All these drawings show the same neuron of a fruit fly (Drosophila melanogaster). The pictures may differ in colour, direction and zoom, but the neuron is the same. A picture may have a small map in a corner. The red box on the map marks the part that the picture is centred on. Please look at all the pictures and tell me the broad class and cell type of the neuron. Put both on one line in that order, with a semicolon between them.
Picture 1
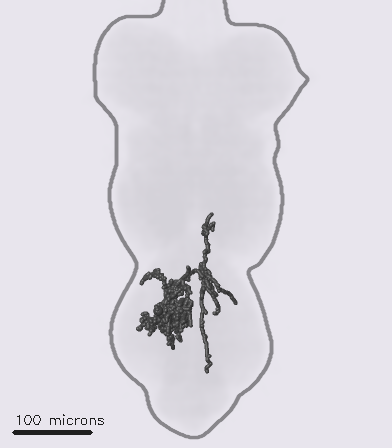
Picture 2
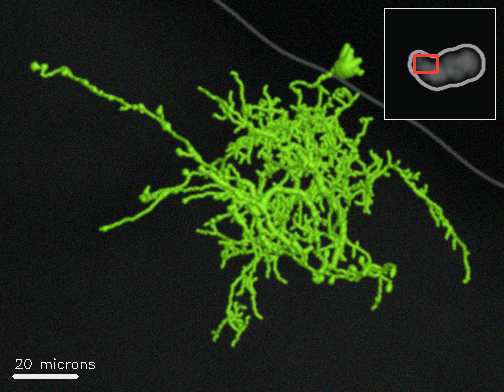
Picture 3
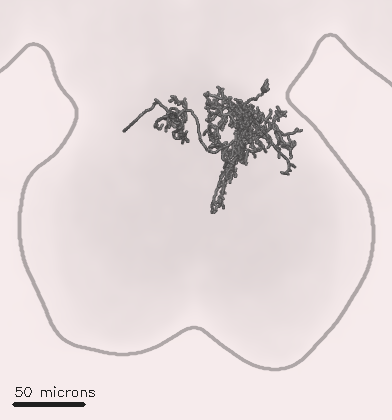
nerve-cord intrinsic neuron; INXXX121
